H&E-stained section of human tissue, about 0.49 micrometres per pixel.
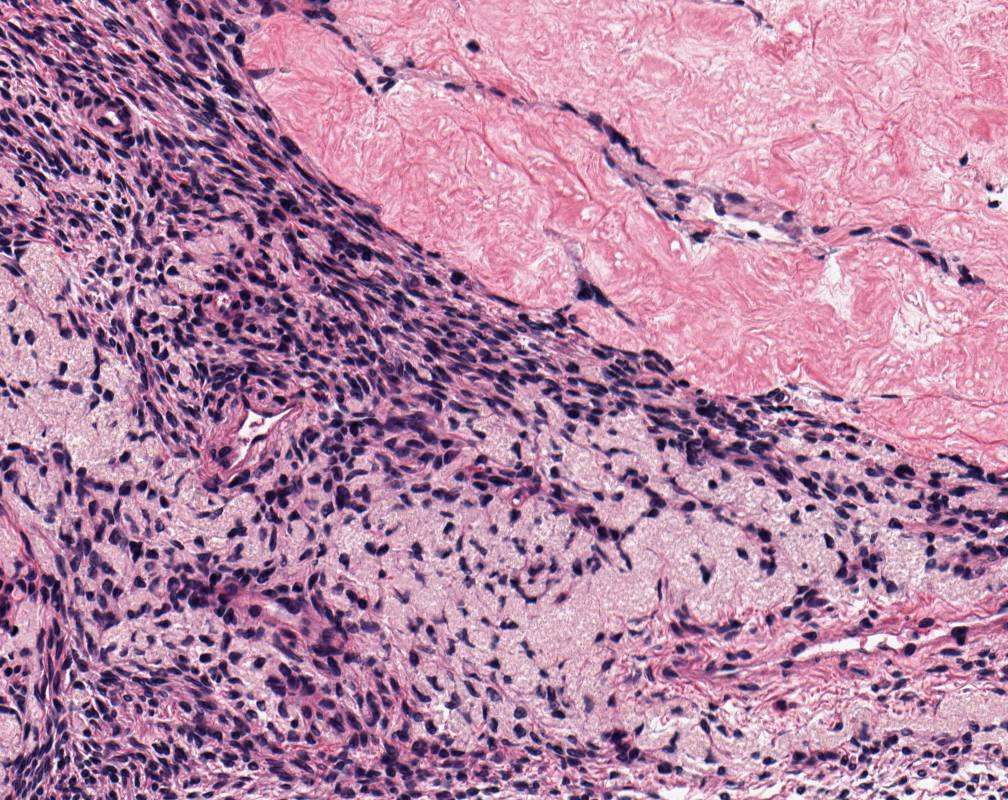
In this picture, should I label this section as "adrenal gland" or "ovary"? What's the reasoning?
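Ovary.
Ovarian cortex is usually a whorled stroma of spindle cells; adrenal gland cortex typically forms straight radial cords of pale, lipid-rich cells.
Here nuclei are dark, oval to spindle-shaped, cytoplasm scant, borders indistinct: spindle cells, not pale lipid-rich cords. A broad, nearly acellular pink zone fills upper right, with a diagonal border; cells pack densest in a band along it.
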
